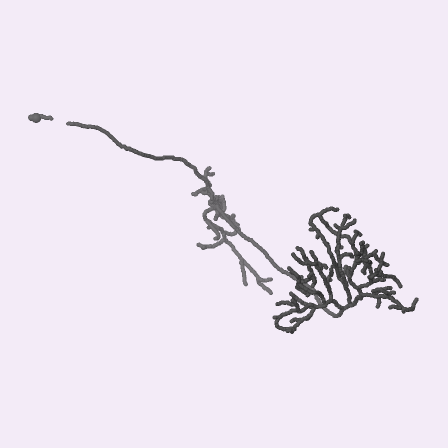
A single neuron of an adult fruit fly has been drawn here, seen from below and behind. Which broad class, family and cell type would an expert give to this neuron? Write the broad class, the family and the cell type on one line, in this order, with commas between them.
central-brain intrinsic neuron, hemilineage DL1_dorsal, FB2F_d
